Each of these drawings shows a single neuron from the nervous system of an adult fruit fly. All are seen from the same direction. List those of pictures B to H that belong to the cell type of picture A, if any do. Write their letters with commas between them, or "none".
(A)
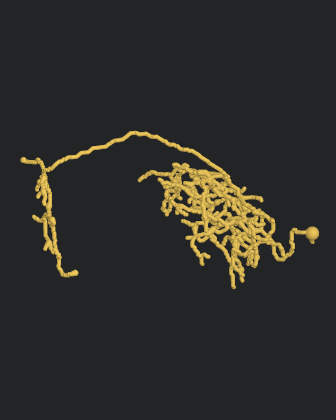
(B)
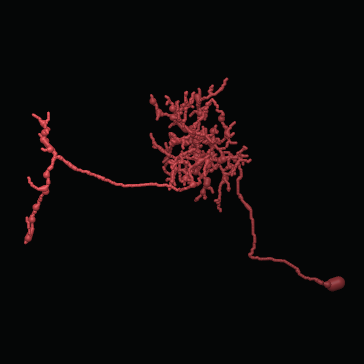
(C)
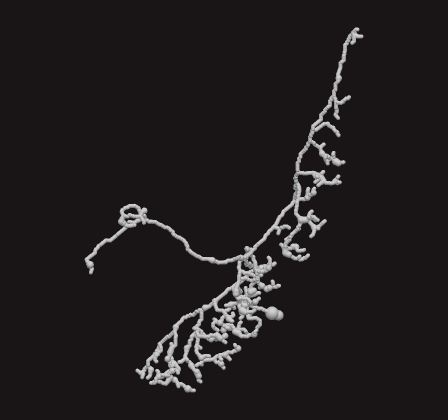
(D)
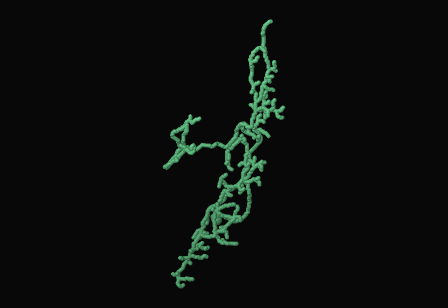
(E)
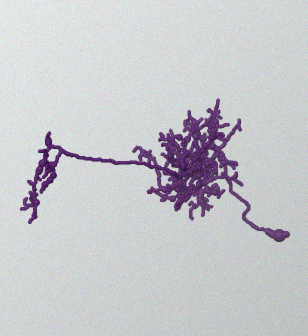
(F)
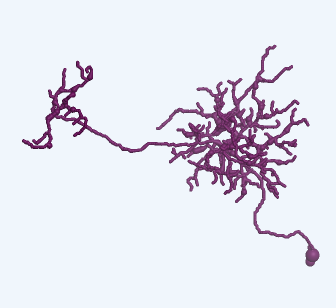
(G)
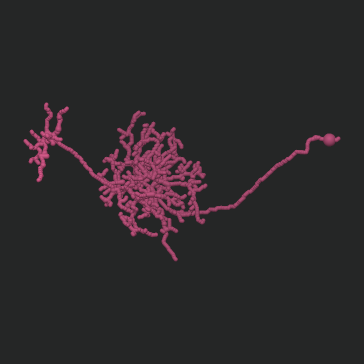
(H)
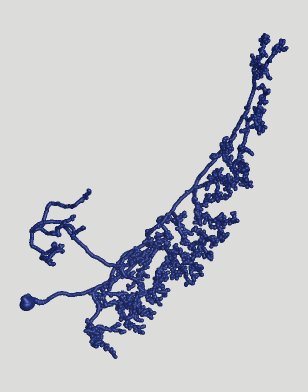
B, E, F, G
